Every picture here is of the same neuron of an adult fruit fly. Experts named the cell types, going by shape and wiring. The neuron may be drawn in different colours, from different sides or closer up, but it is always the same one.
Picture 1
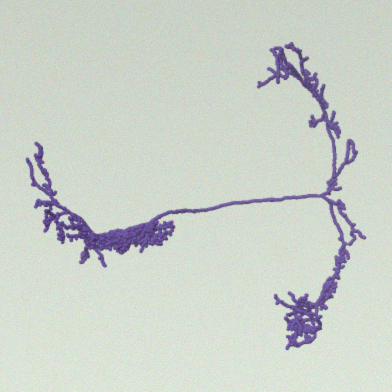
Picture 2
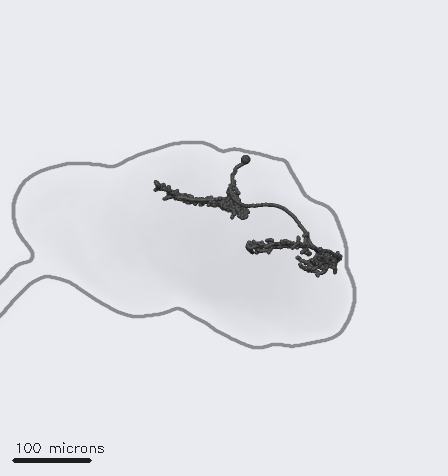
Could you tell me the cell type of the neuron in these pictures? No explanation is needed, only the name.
SIP105m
